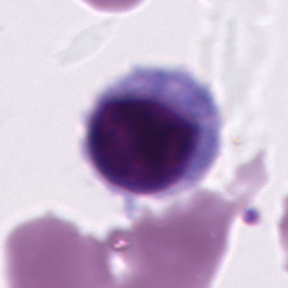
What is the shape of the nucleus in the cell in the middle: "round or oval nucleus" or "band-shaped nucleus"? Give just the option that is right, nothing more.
Round or oval nucleus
